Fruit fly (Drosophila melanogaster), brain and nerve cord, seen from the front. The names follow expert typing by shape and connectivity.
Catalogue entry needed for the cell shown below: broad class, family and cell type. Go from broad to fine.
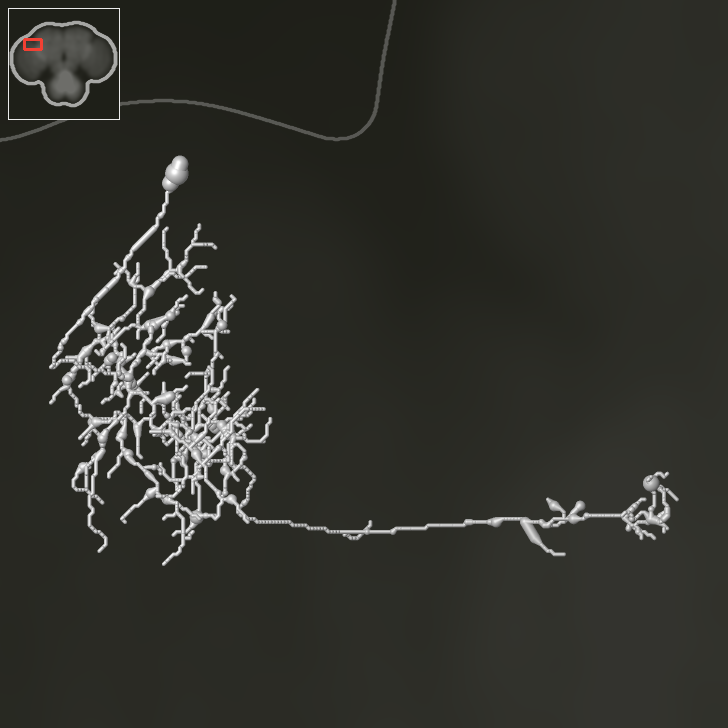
optic-lobe intrinsic neuron; Tm; Tm16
